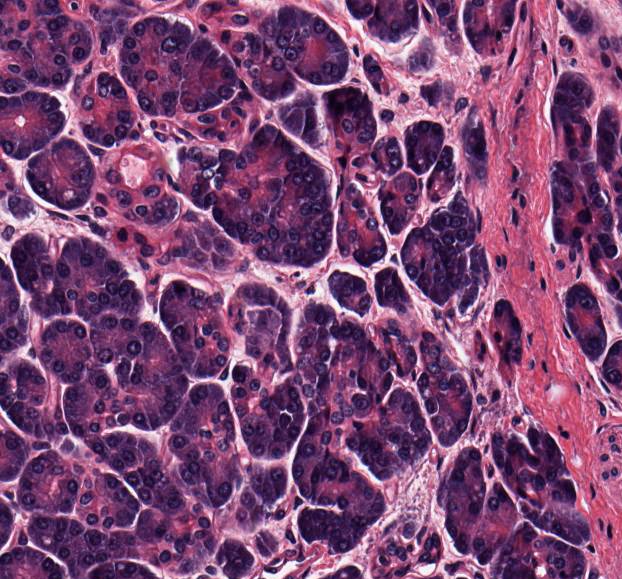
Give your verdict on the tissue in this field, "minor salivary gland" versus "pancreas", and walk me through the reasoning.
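Pancreas. Lobules of packed acini fill most of the field; fibrous band at right. Nuclei round, basal; many acini, chiefly upper left, show a pinker centre toward the tiny, mostly inconspicuous lumen.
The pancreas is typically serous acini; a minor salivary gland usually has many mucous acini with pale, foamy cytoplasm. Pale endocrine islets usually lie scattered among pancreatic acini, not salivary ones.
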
